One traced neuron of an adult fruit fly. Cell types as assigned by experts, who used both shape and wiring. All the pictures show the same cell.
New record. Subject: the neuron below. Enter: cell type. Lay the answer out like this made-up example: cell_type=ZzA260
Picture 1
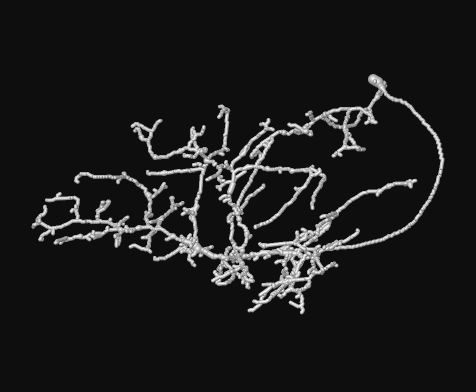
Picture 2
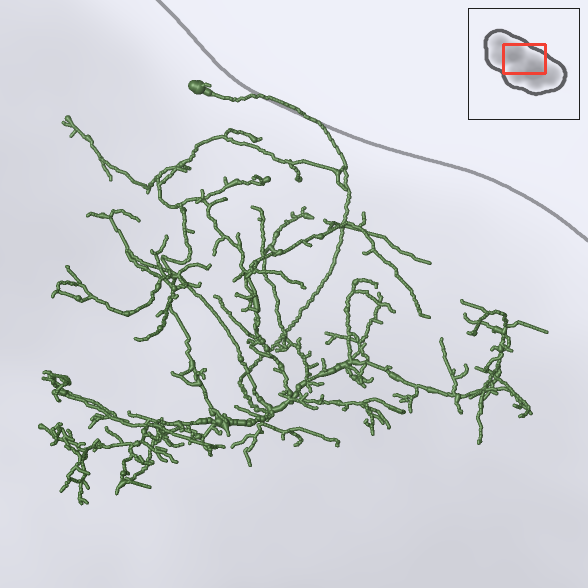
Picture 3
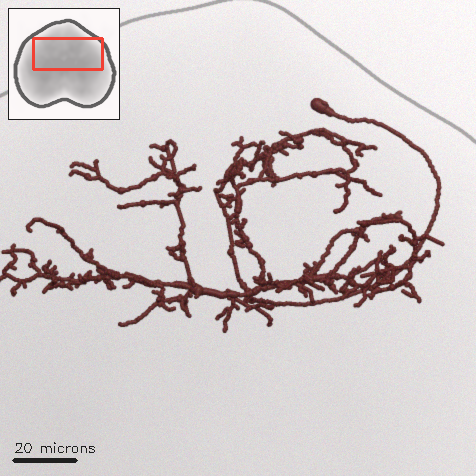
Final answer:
cell_type=IN11A028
